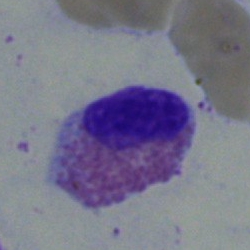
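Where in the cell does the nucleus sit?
In the upper part, with most of the cytoplasm lying below it.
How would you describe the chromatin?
Dense and dark purple.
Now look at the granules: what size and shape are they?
Coarse and round.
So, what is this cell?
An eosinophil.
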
